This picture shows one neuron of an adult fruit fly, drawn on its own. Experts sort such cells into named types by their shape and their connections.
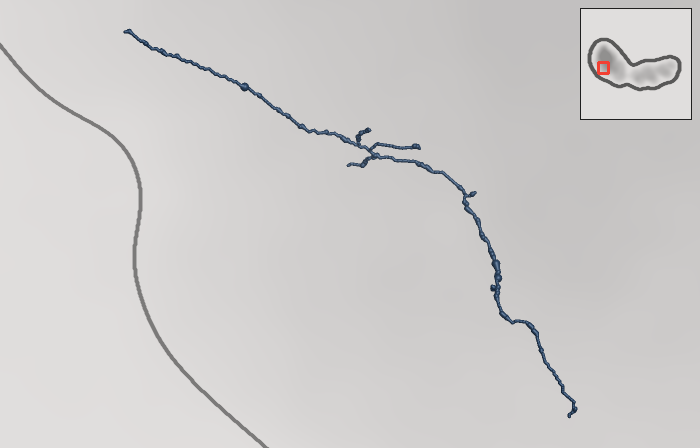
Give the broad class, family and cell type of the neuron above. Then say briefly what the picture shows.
This is a sensory neuron entering the brain. Its family is called class mechanosensory. It is of cell type JO-FV. No cell body is drawn. It has a dozen or fewer branch ends.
